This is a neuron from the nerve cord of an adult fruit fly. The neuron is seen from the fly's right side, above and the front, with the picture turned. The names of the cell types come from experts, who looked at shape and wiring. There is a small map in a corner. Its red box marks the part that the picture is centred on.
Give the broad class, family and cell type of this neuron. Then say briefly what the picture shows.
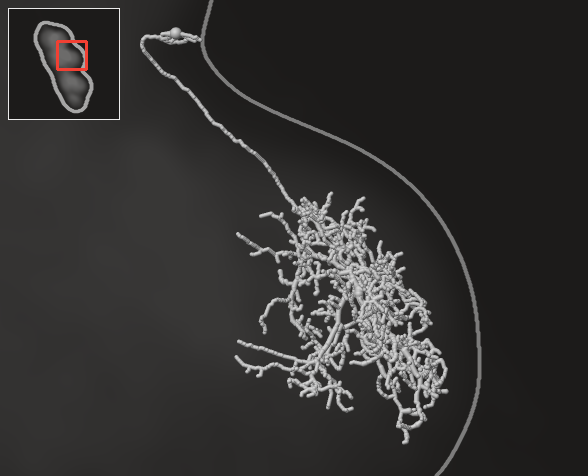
It is a nerve-cord intrinsic neuron. The family is hemilineage 13B. The cell type is IN13B018. Dozens of branch ends can be seen. As drawn here it is taller than it is wide.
